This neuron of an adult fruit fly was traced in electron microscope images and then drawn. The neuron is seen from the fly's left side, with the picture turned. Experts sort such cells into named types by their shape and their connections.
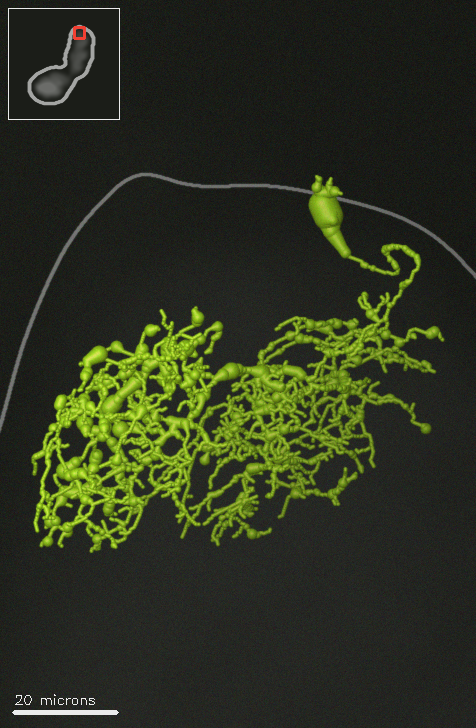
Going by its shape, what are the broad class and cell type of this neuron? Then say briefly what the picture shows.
This is a nerve-cord intrinsic neuron. The cell type is INXXX188. By the scale bar it is about 80 microns wide in this view. More than a hundred branch ends can be seen.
